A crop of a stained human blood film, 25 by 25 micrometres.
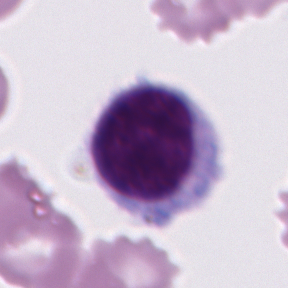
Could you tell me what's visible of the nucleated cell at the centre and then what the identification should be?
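The nucleus lies off-centre, toward the upper left of the cell. It is round, with a smooth outline showing no notch or fold, and measures about 9 micrometres across. Dense, dark purple chromatin fills it throughout. The whole cell is about 12 micrometres across, and the nucleus takes up about 70% of its area. The cytoplasm is pale blue. It is a hairy cell.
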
